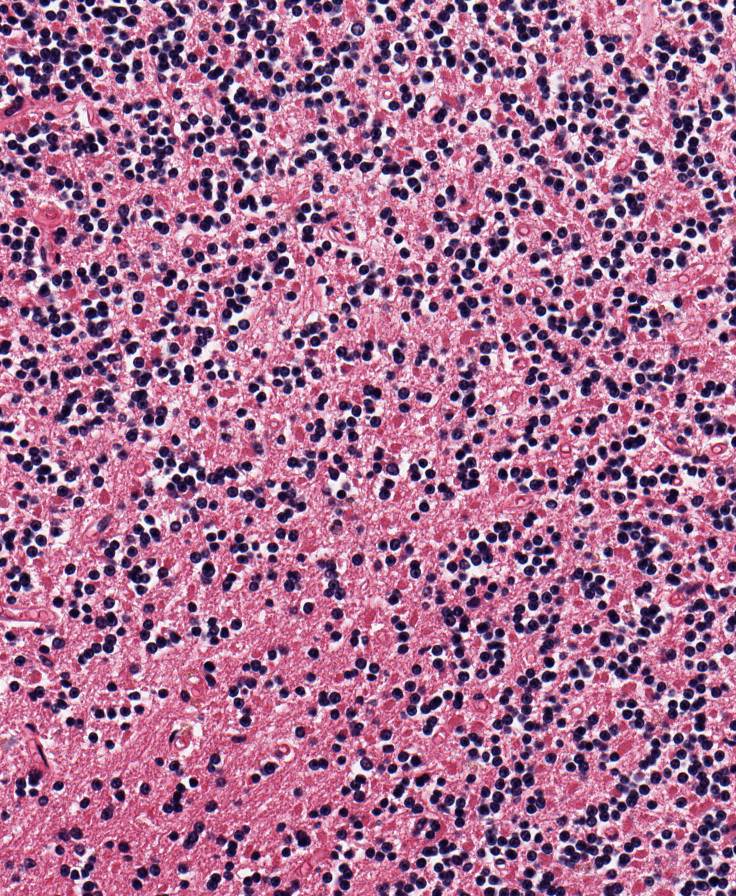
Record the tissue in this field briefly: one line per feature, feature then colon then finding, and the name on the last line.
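Nuclei: small, round, dark purple, closely alike in size
Cytoplasm: almost none seen around most nuclei
Background: pink, finely fibrillar, between the nuclei
Distribution: nuclei somewhat sparser, more pink fibrillar background, toward lower left
Name: cerebellum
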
